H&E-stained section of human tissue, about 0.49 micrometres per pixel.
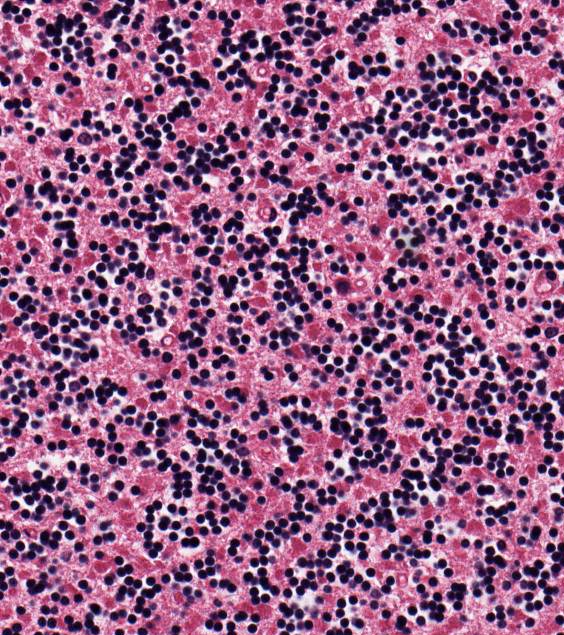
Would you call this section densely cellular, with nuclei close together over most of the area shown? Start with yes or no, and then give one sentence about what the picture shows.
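Yes. Densely packed cells fill the whole field evenly, with no layers or separate compartments.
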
